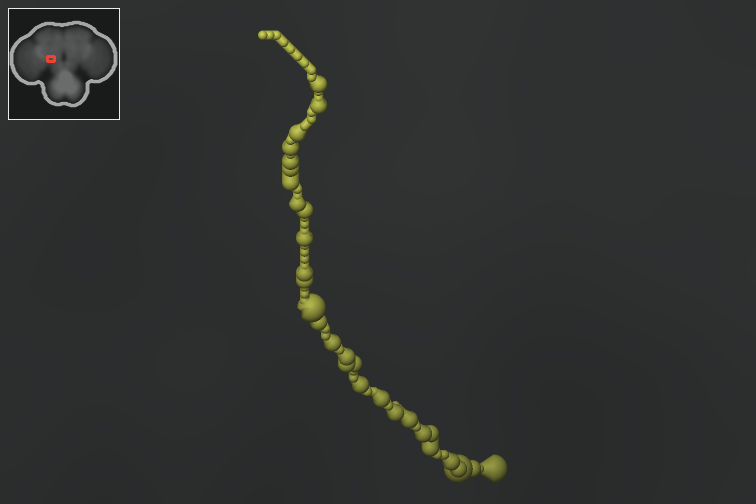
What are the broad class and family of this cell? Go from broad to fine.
sensory neuron entering the brain; class mechanosensory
